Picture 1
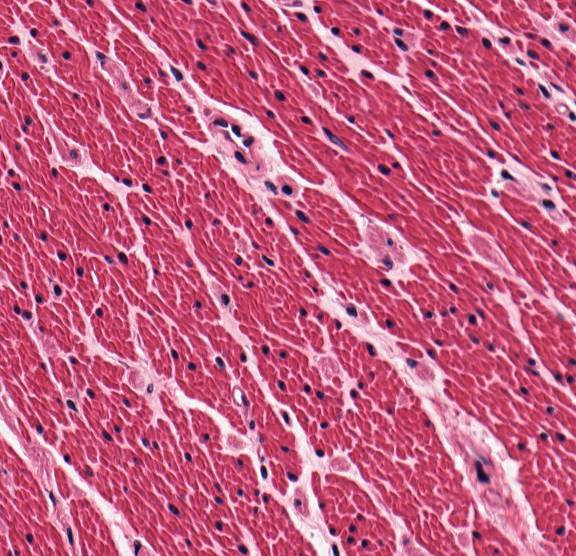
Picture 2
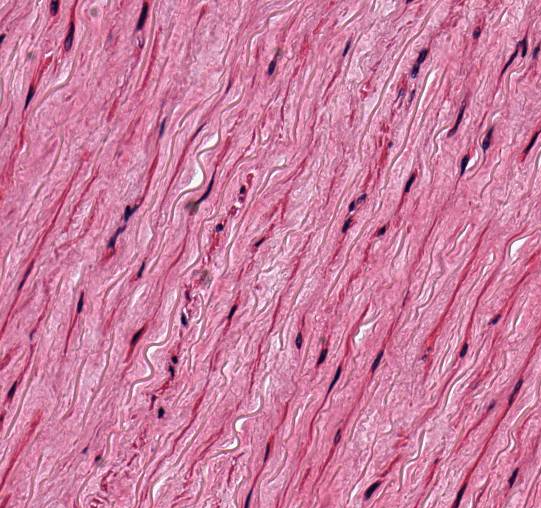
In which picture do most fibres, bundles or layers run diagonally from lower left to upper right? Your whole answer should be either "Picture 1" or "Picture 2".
Picture 2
